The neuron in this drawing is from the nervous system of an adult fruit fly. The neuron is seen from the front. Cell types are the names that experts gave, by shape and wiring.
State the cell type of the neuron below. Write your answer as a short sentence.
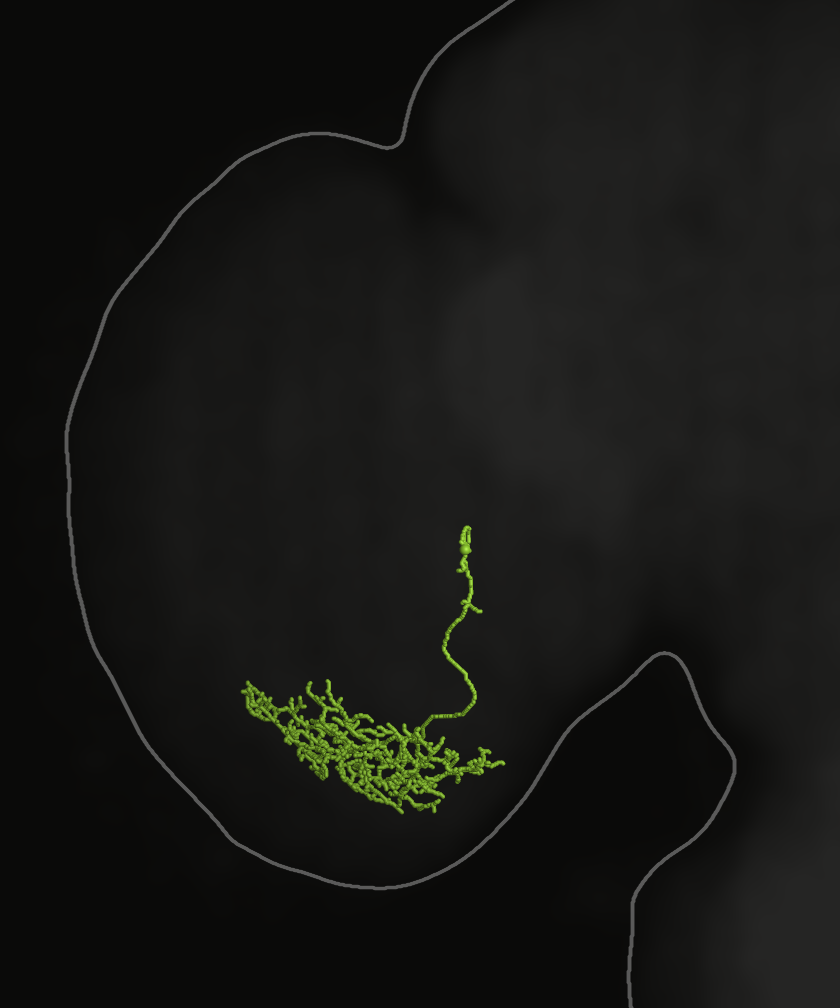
The cell type is Cm17.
